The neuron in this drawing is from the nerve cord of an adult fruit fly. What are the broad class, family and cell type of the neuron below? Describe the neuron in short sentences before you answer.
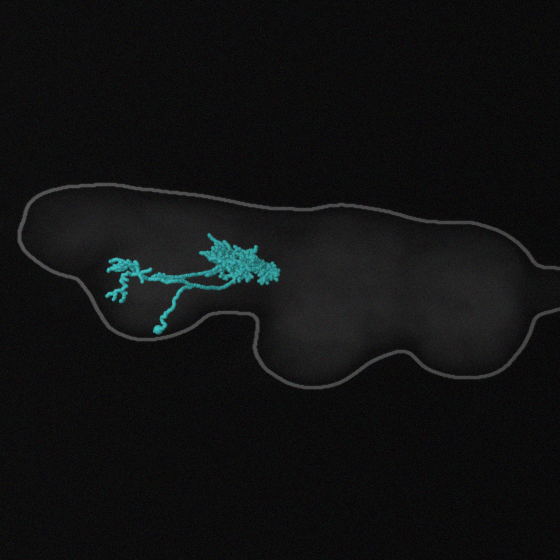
As drawn here it is wider than it is tall. It is a nerve-cord intrinsic neuron. The family is hemilineage 08A. The cell type is IN08A016.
